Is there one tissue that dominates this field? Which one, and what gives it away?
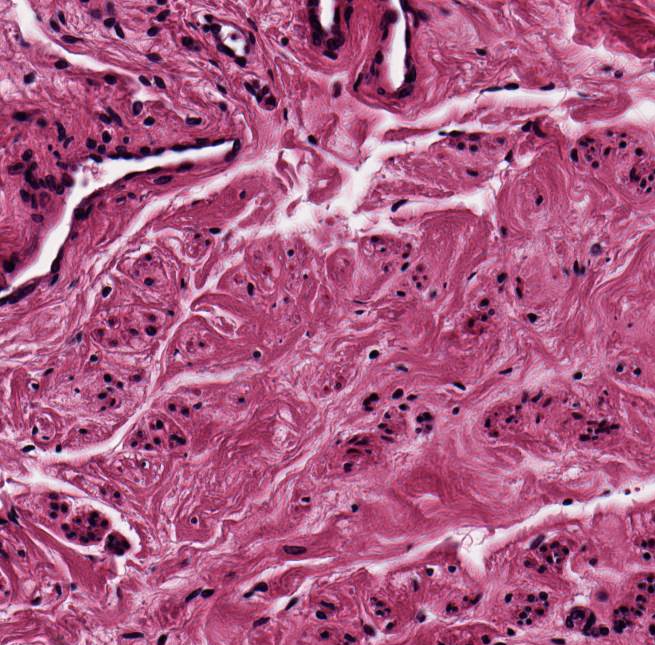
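What you're mostly looking at is dense connective tissue. Dense, strongly eosinophilic fibrous tissue takes up most of the field, and the pink bundles interlace in many directions instead of running in one parallel stream.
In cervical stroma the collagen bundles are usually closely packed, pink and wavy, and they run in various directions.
There's no surface epithelium anywhere here.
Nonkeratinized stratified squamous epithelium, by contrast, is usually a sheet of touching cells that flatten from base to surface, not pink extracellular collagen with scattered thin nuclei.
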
